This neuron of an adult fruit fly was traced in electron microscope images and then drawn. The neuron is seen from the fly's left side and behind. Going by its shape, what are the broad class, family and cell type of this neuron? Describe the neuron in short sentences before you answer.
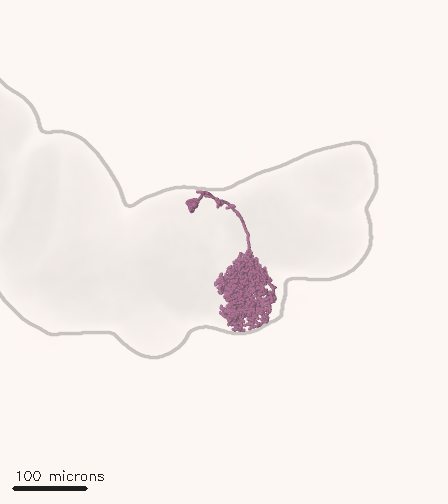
The cell body can be seen in the middle of the picture. By the scale bar it is about 200 microns tall in this view. This is a nerve-cord intrinsic neuron. The family is hemilineage 19B. It is of cell type IN19B003.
